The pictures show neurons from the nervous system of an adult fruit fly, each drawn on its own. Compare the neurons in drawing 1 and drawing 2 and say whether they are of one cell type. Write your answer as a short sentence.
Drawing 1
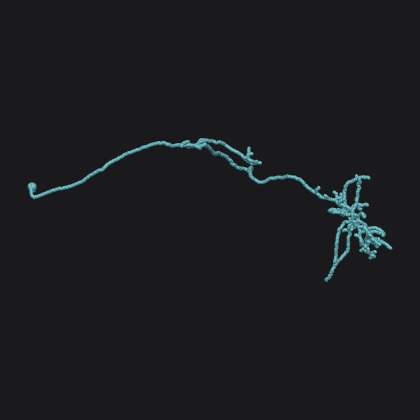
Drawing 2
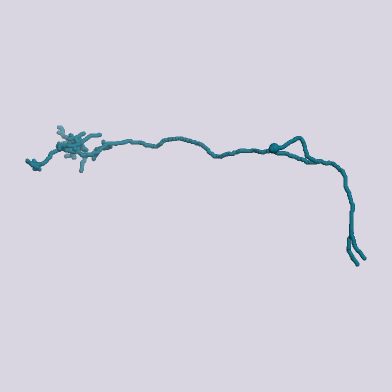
They are of different cell types.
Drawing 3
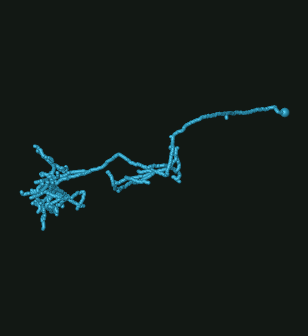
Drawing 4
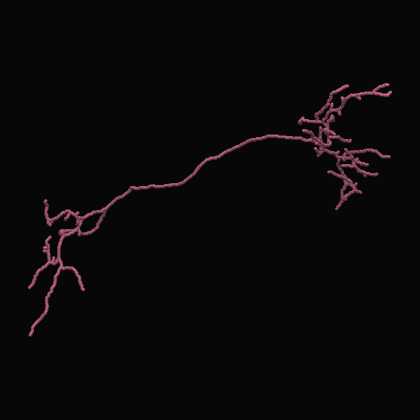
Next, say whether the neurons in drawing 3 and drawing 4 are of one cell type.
They are of different cell types.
